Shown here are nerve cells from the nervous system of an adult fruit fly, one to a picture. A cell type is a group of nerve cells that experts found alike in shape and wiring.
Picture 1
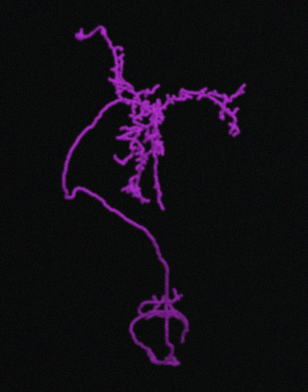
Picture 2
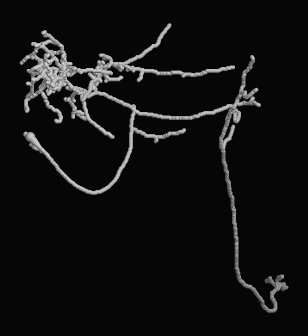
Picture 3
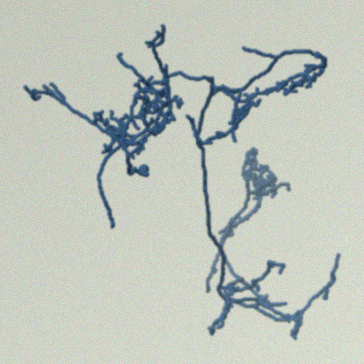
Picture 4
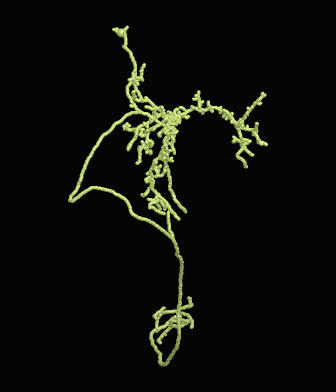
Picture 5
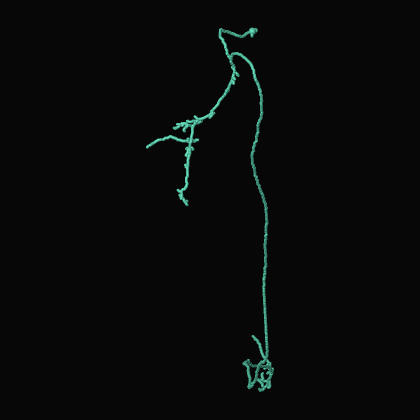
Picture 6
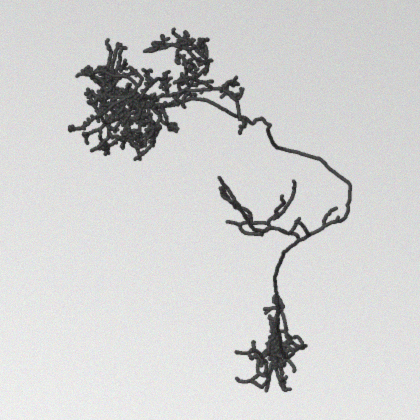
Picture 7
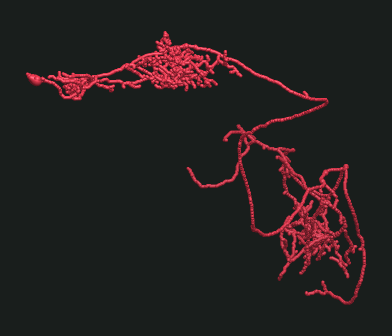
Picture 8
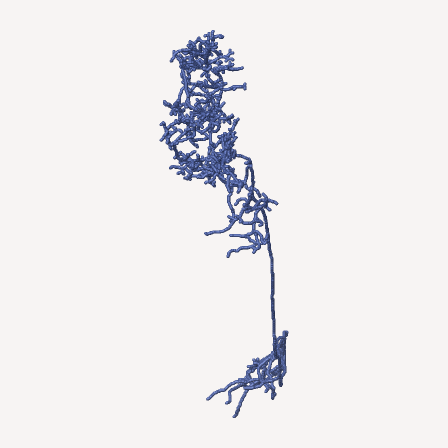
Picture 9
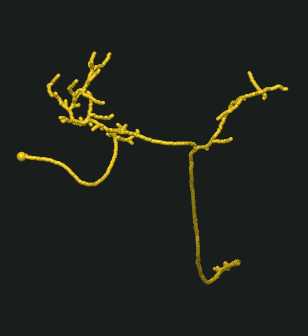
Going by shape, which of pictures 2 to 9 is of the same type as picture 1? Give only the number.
4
